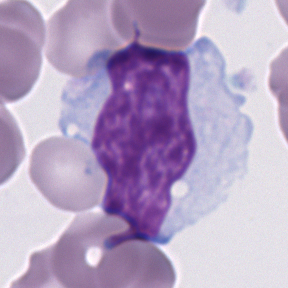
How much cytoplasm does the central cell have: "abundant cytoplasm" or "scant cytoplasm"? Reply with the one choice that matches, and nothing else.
Abundant cytoplasm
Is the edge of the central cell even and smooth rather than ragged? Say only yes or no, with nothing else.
No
